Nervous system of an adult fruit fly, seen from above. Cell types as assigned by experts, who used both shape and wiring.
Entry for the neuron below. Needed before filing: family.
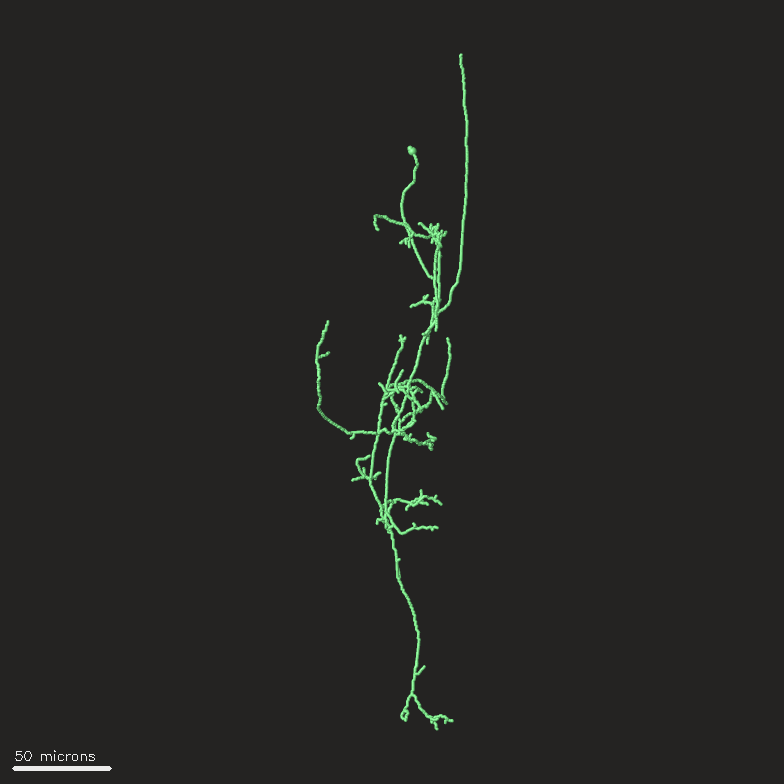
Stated: hemilineage 08B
